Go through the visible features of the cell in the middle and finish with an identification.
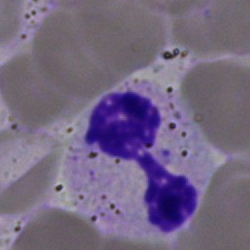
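Looking at the nucleus, I see that its upper-left lobe is larger than its lower-right lobe. The chromatin in both is dark purple and coarsely clumped. I can't find a nucleolus in either lobe. Around the nucleus, the cytoplasm is abundant and pale lilac. So this is a segmented neutrophil.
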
